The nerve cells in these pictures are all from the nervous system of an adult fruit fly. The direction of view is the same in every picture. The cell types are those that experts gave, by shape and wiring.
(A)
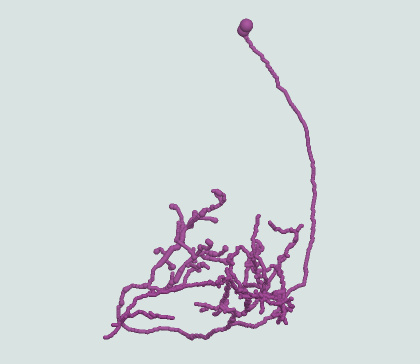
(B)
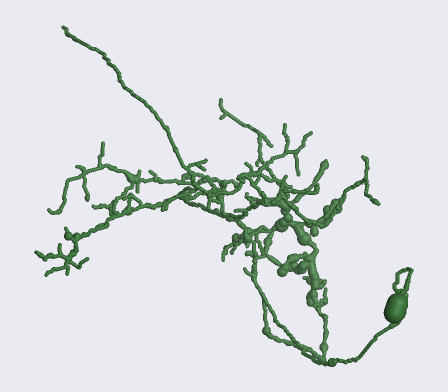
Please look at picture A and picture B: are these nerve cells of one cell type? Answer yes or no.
no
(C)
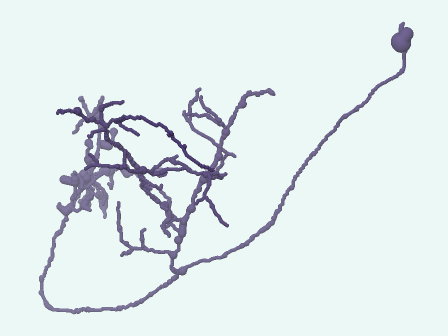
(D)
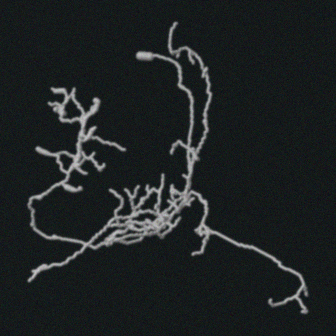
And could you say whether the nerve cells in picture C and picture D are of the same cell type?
no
